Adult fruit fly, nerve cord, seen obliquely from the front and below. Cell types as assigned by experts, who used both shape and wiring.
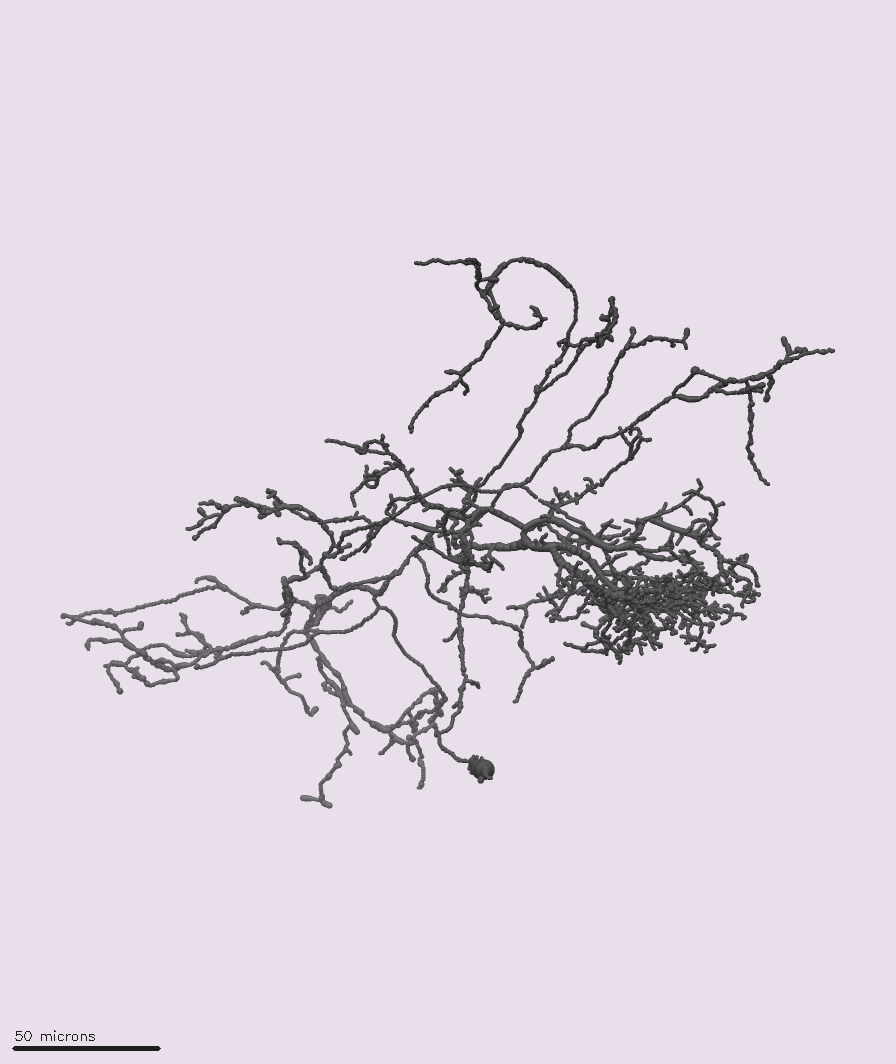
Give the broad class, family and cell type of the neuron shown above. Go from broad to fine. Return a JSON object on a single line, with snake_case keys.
{"broad_class": "nerve-cord intrinsic neuron", "family": "hemilineage 06B", "cell_type": "IN06B012"}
